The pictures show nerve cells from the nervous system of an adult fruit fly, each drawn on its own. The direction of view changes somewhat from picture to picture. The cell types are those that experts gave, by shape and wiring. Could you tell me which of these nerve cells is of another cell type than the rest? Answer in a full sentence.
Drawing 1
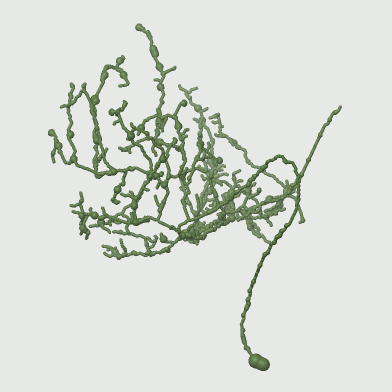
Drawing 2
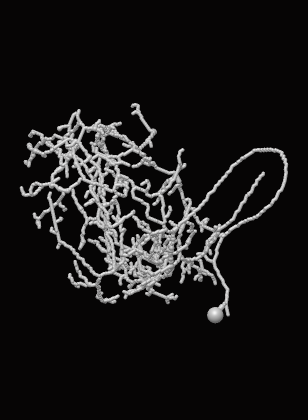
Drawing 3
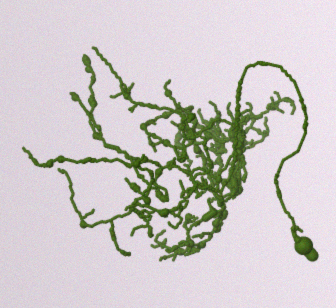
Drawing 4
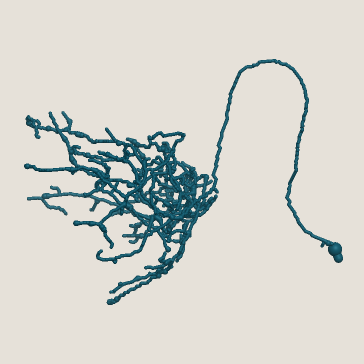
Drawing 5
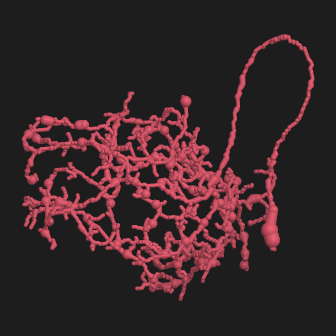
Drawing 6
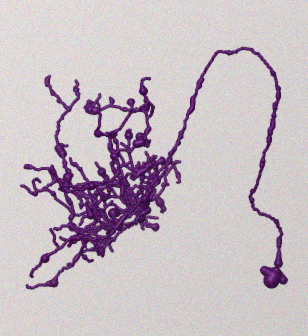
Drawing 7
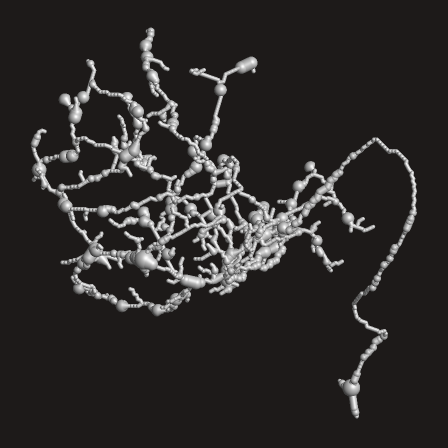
Drawing 6 is the odd one out.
